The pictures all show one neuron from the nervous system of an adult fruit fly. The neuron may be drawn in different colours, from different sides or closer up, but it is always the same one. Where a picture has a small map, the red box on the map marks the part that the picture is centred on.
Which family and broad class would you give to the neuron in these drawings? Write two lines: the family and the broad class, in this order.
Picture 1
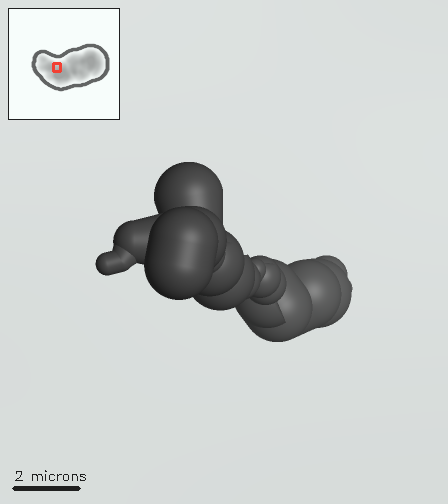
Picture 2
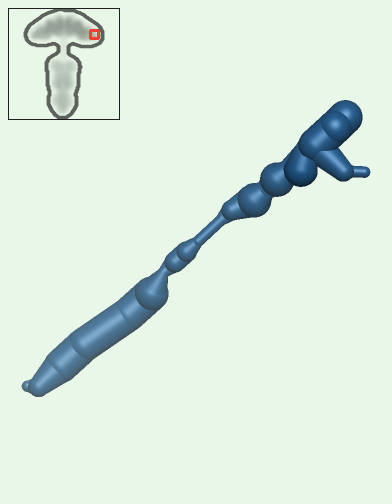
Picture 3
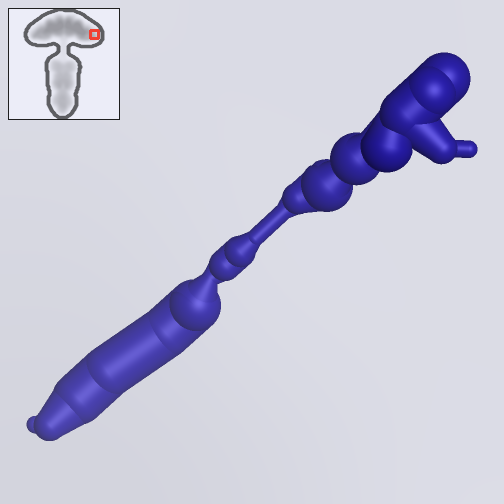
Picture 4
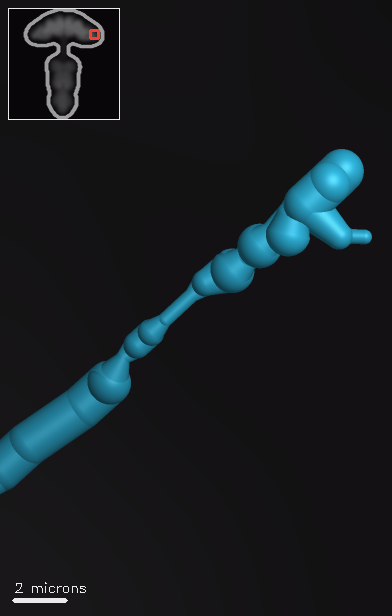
class visual
photoreceptor or other optic-lobe sensory neuron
